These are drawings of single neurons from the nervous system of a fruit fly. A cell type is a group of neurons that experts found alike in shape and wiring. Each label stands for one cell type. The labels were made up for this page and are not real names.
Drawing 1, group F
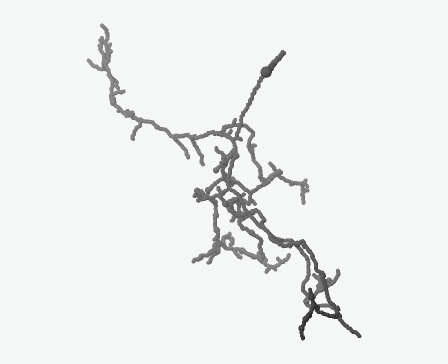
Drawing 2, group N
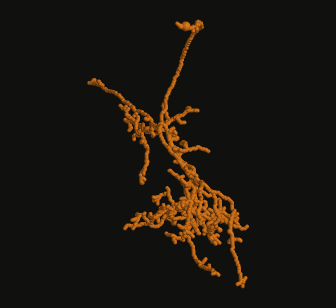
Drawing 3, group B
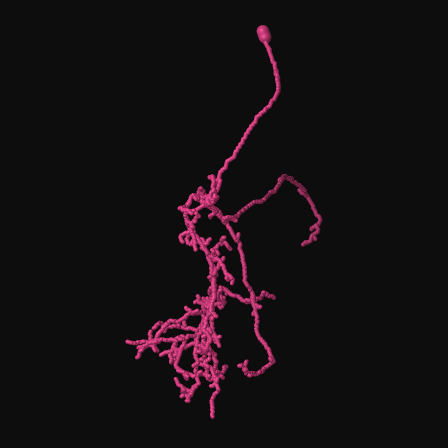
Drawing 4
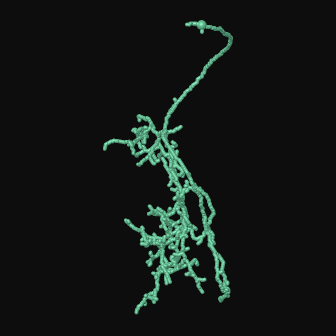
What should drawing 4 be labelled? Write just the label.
group B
